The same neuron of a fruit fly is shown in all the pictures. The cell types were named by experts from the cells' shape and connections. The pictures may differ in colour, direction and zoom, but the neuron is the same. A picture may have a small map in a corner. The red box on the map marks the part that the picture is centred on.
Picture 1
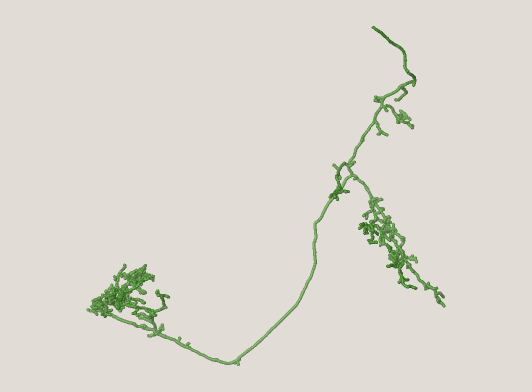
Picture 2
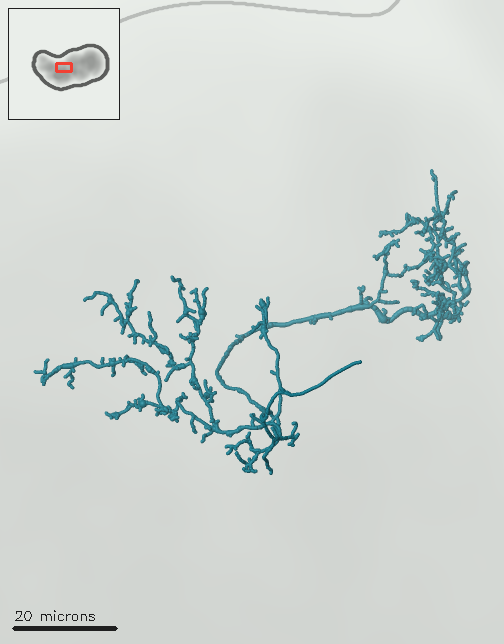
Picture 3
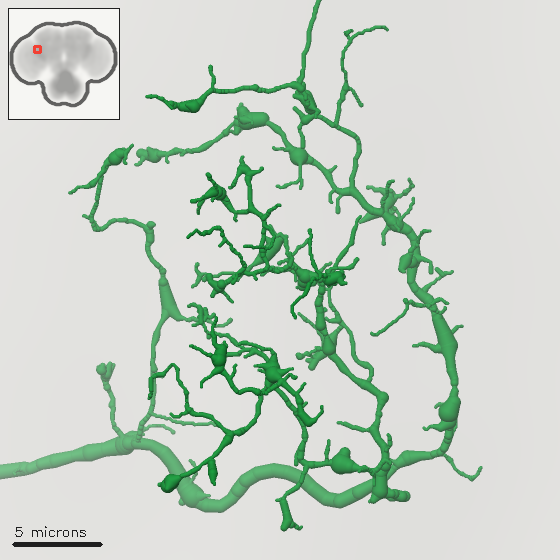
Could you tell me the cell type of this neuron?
TmY21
